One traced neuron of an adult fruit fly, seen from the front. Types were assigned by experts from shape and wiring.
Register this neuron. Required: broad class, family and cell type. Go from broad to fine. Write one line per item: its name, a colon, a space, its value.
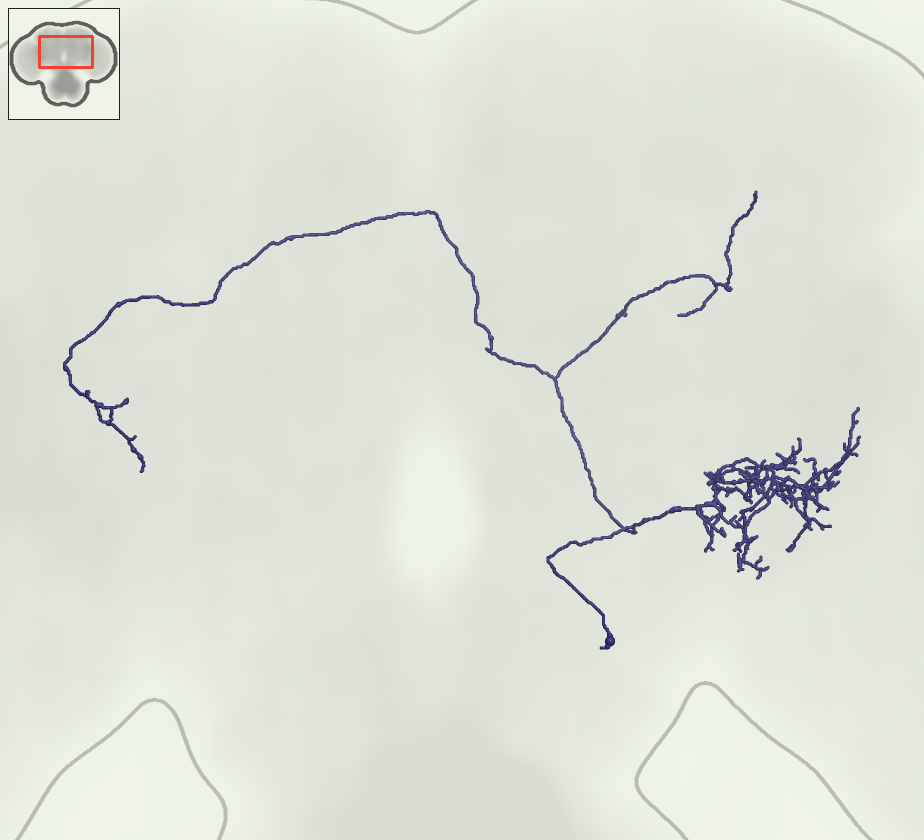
broad class: central-brain intrinsic neuron
family: hemilineage LALv1_ventral
cell type: CB1498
